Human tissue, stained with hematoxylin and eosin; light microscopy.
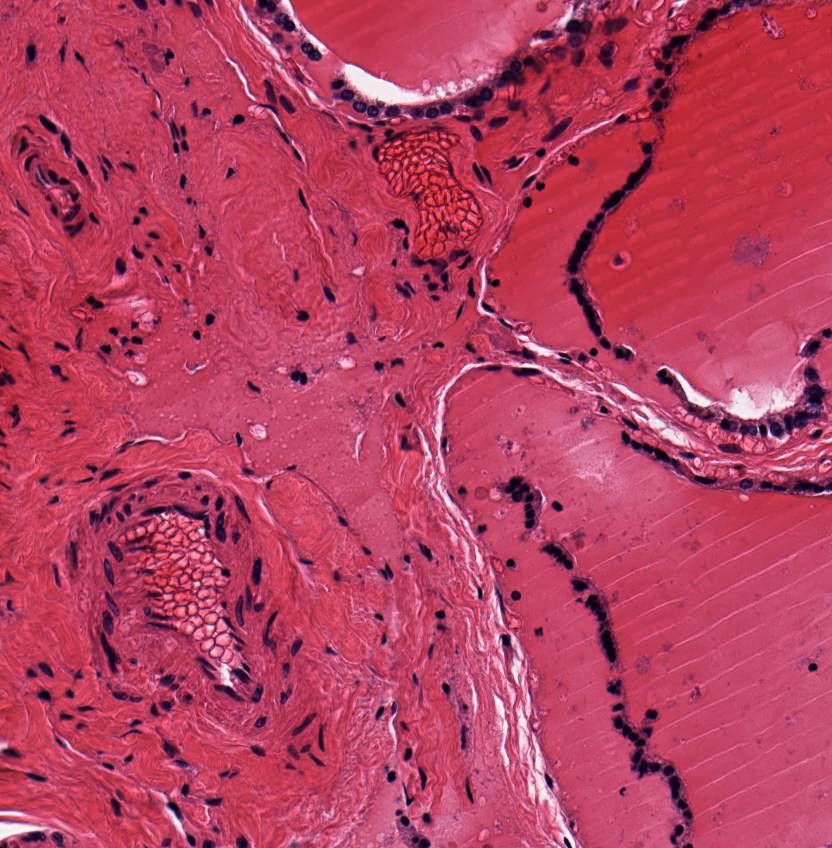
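Thyroid: large rounded units with homogeneous deep pink contents take up the right half, and dense fibrous stroma the left. A single layer of flattened to low cuboidal cells with small dark round nuclei lines the units. You'll spot two small vessels full of red blood cells in the stroma, upper centre and lower left; the lower left one has a thick wall of concentric spindle-cell layers.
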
